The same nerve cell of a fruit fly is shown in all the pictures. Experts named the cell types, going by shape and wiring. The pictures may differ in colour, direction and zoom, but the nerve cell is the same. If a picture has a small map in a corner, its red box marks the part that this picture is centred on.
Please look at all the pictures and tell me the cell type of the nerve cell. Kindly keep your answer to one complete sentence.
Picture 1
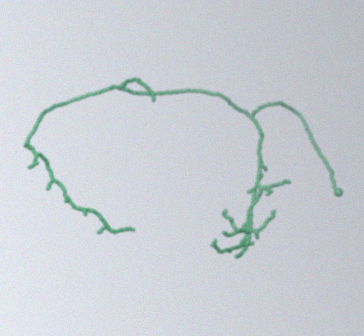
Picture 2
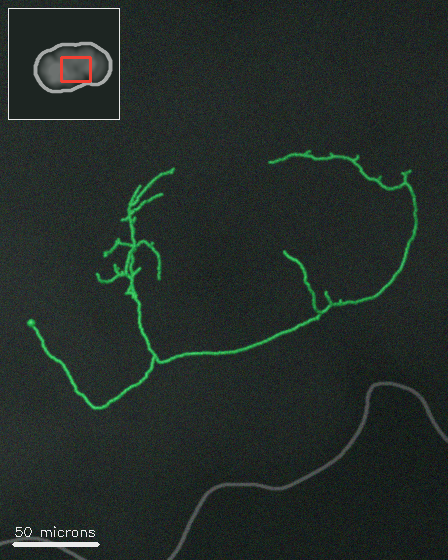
This nerve cell is assigned to the cell type PS335.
